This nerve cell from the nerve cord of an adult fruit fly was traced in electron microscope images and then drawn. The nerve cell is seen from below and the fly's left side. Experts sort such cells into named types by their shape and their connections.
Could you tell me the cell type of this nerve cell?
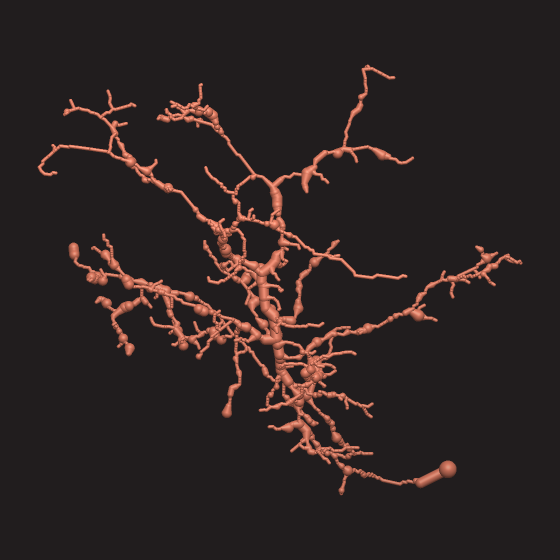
IN20A.22A056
